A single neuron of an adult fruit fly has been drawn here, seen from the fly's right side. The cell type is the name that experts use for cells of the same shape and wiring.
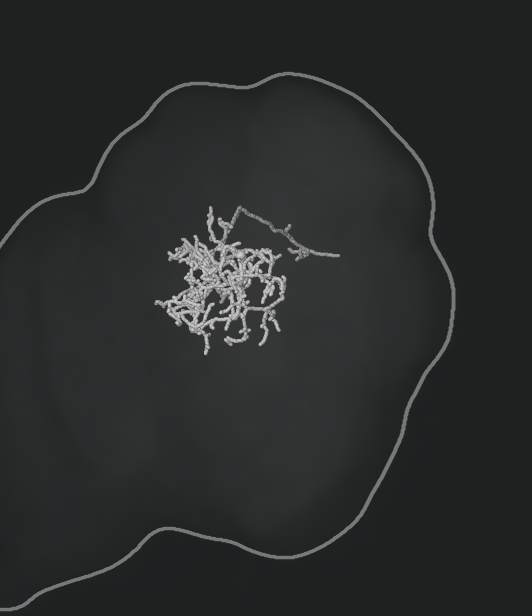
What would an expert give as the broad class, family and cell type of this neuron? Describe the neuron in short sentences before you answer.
The cell body can be seen in the middle of the picture. As drawn here it is about as wide as it is tall. It is a central-brain intrinsic neuron. The family is hemilineage VLPl2_medial. The cell type is CB3466.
